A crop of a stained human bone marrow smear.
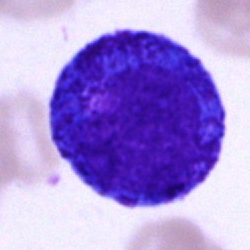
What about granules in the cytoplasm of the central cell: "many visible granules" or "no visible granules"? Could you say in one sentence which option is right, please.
Its cytoplasm is free of any visible granules.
